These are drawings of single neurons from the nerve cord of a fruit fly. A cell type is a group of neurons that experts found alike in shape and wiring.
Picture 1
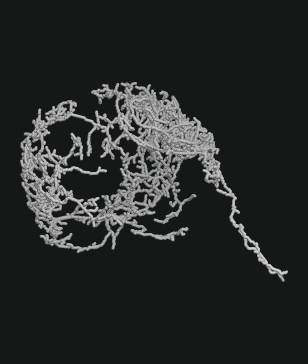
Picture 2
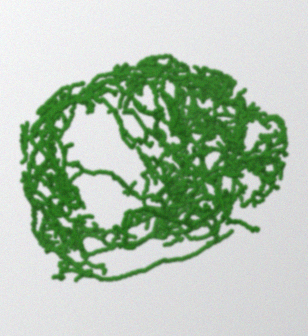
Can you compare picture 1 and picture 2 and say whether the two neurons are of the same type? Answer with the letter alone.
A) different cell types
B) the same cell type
B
